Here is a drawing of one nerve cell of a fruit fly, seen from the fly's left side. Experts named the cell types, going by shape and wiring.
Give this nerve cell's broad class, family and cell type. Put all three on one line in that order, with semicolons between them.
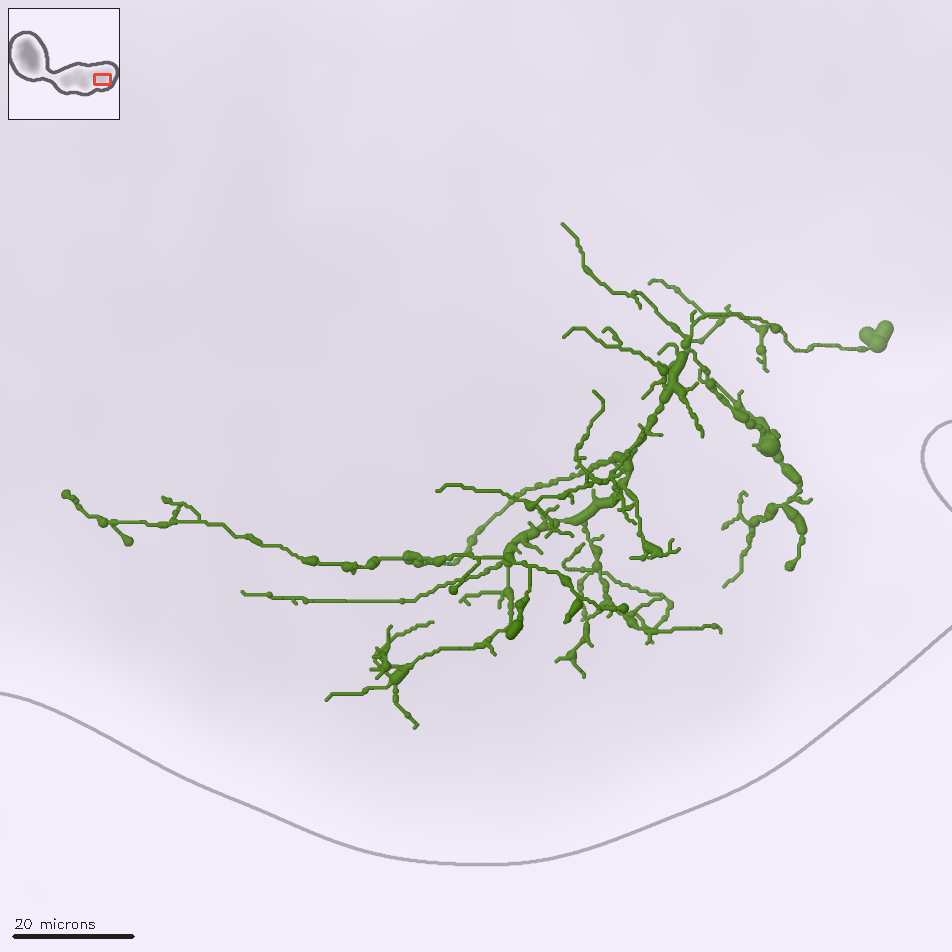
nerve-cord intrinsic neuron; hemilineage 20A.22A; IN20A.22A059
